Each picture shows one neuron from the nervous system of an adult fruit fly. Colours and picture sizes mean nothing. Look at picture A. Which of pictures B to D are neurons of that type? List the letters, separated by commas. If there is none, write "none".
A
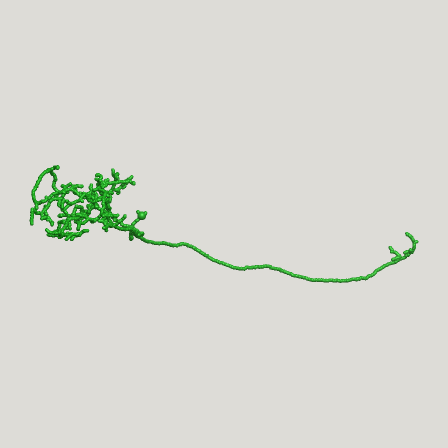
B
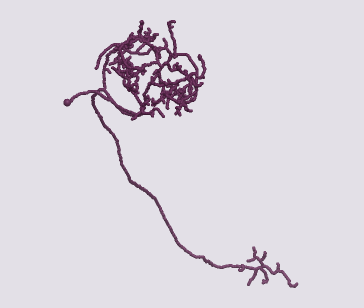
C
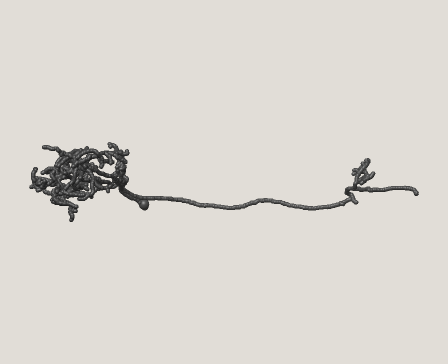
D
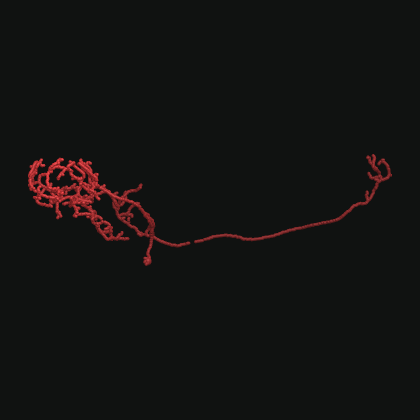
B, D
